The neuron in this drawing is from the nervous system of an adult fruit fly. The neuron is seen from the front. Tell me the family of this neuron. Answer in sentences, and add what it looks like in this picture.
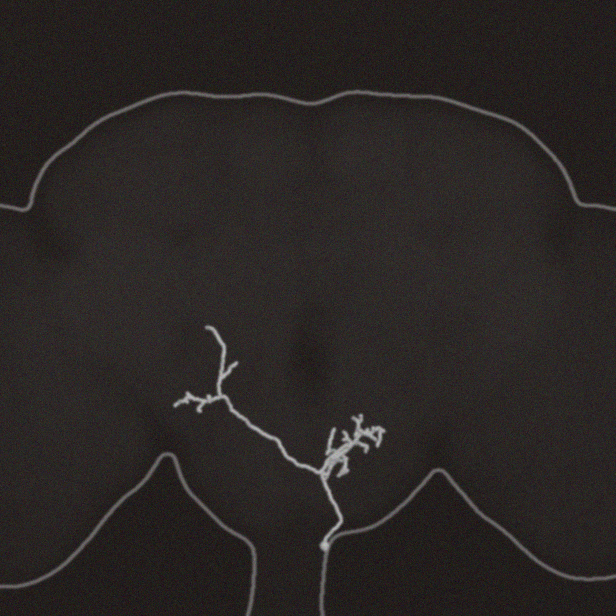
The family is hemilineage LB3. It is a central-brain intrinsic neuron. Its cell body lies at the bottom of the picture. As drawn here it is about as wide as it is tall.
